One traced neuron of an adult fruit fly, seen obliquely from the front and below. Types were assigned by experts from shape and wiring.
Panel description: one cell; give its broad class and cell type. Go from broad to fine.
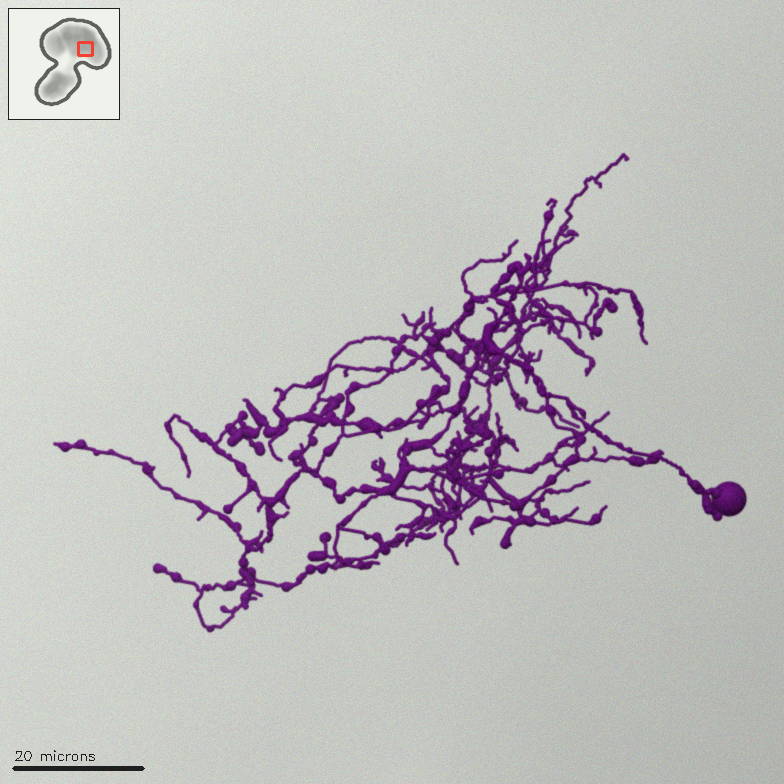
central-brain intrinsic neuron; SAD116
